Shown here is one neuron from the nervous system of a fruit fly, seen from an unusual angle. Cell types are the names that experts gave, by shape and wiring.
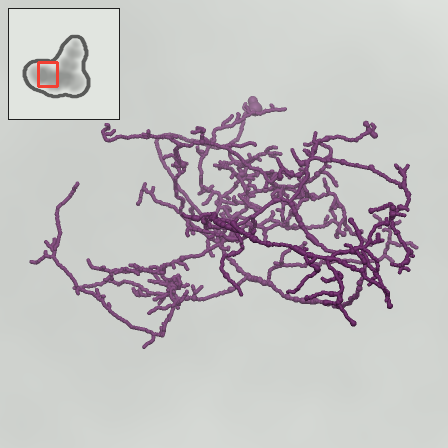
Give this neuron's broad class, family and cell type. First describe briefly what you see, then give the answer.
The picture shows dozens of branch ends. As drawn here it is wider than it is tall. Its broad class is central-brain intrinsic neuron. Its family is hemilineage VLPl&p1_posterior. It is of cell type aIPg9.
